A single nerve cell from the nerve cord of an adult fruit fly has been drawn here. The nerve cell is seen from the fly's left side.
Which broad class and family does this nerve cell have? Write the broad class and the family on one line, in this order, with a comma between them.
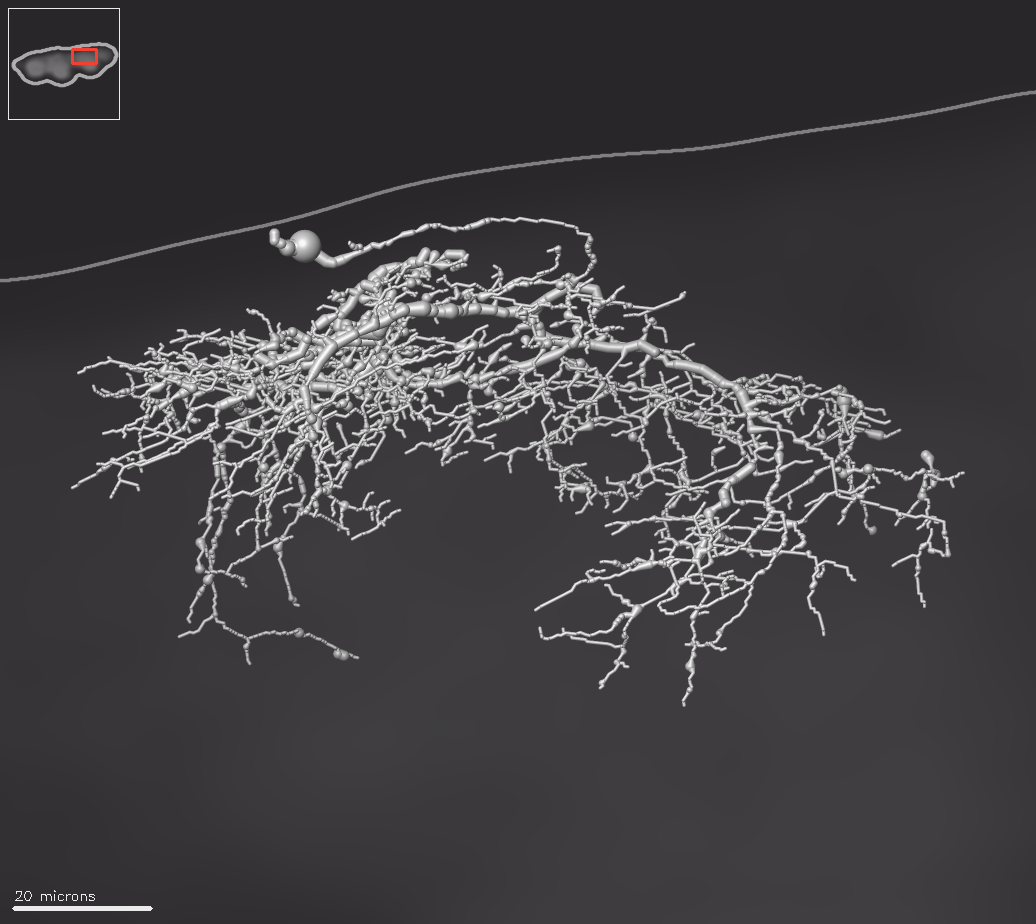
nerve-cord intrinsic neuron, hemilineage 19A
